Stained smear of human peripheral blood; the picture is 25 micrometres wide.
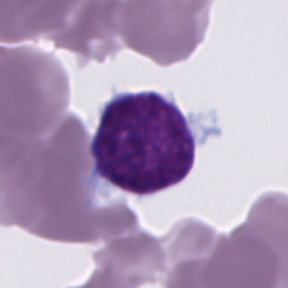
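Hairy cell in a stained peripheral blood smear: the body looks roughly round, and the nucleus fills almost all of it, leaving no broad cytoplasmic rim. The chromatin is dense and dark purple, and faint pale blue, thread-like wisps reach outward from the surface.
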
